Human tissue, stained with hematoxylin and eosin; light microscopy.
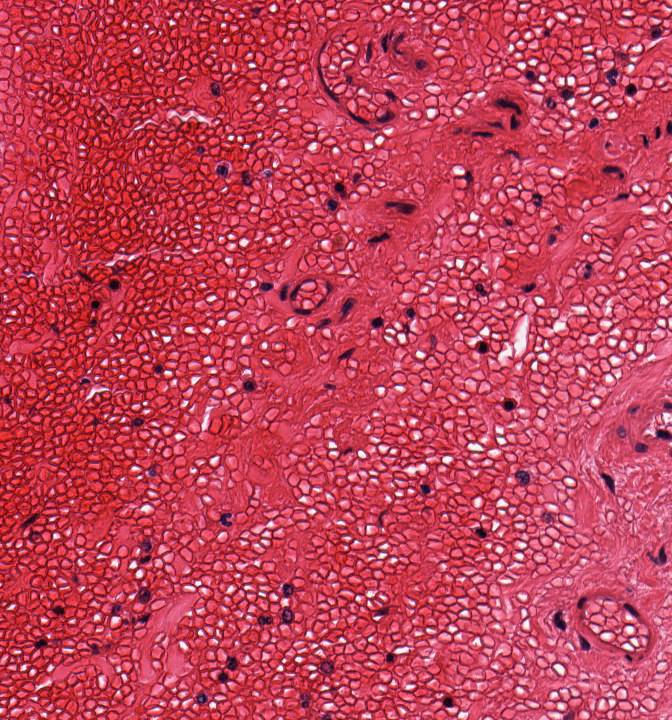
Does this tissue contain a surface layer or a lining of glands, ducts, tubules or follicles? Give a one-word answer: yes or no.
No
